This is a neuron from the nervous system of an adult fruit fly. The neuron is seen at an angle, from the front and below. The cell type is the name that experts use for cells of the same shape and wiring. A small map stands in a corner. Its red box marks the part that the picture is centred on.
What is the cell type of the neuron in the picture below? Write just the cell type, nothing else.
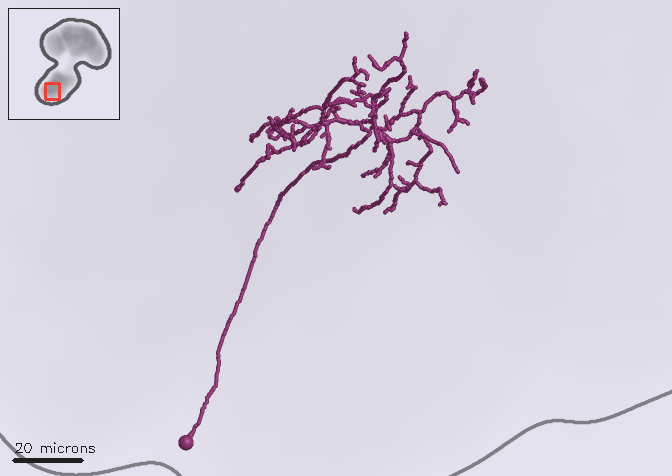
IN00A068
